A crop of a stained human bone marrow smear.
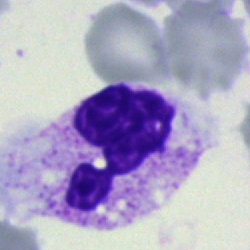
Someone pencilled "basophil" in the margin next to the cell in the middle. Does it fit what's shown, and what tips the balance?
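Chromatin: dark purple and densely clumped, which goes with segmented neutrophil.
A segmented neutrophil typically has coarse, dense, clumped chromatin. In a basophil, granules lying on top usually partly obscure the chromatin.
Since the chromatin can be made out here, this speaks against basophil. Cytoplasm: abundant and pale lilac, which goes with segmented neutrophil rather than basophil.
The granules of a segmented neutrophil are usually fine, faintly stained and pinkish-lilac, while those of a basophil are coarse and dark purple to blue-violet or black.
Also seen: no nucleoli, an irregular oval outline wider than it is tall, several small clear vacuoles, and red cells touching the upper edge. Verdict: basophil does not fit; the cell is a segmented neutrophil.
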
